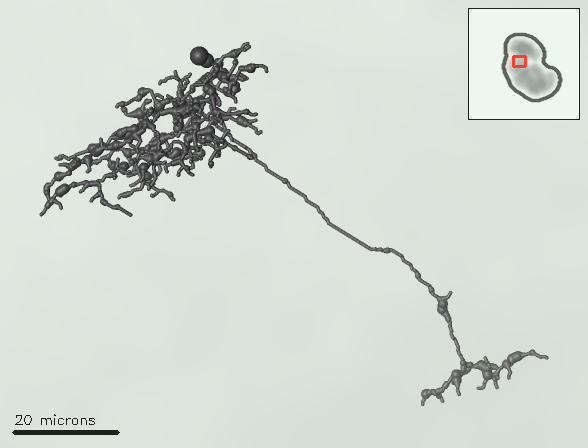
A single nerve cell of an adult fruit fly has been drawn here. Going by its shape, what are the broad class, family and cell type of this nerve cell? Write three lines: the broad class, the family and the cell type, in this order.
optic-lobe intrinsic neuron
Tlp
Tlp12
